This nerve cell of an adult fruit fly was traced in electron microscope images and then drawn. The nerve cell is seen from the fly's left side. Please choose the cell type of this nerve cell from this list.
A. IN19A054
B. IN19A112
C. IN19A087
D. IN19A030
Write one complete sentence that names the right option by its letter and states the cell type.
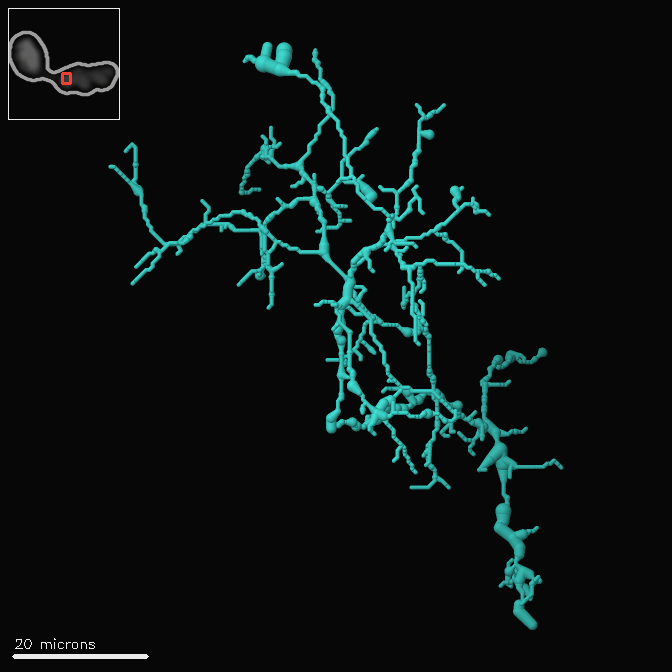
Option B, which reads IN19A112, is the cell type of the nerve cell.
